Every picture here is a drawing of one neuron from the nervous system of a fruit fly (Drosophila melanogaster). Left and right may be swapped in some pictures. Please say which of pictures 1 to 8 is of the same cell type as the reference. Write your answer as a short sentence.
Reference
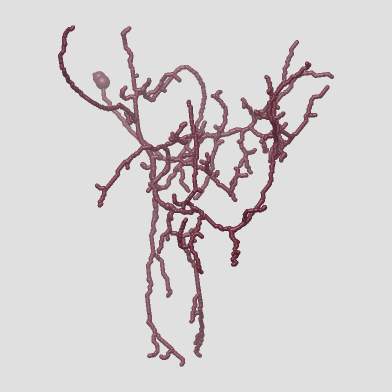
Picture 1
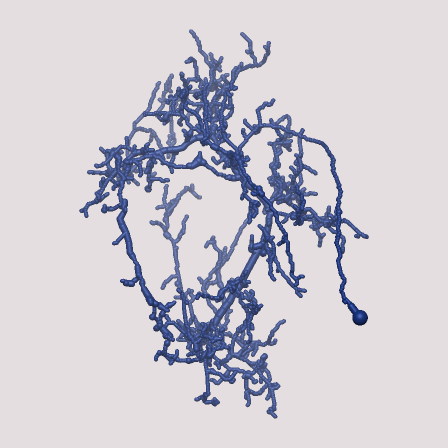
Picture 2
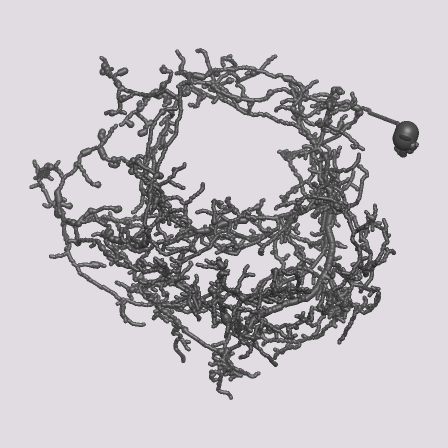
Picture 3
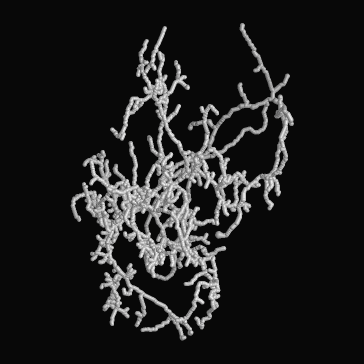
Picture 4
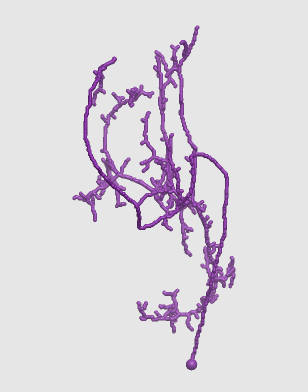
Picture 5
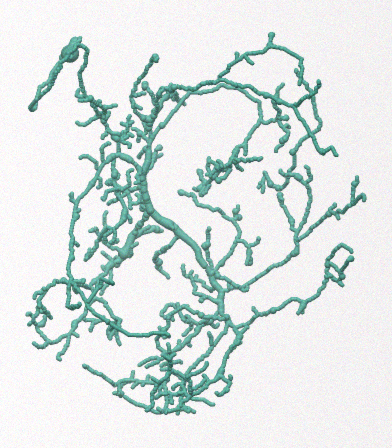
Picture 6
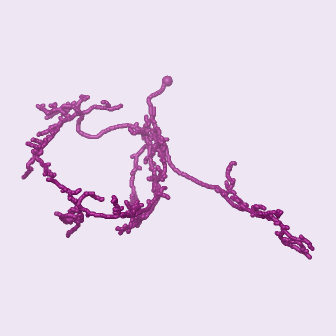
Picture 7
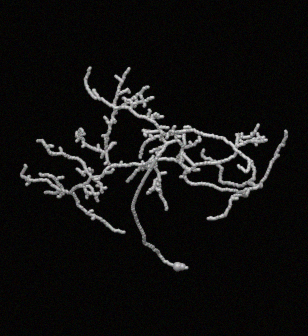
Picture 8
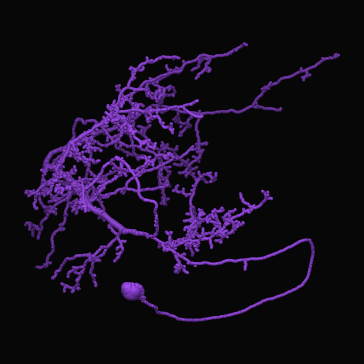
The neuron in picture 4 is of the same cell type.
